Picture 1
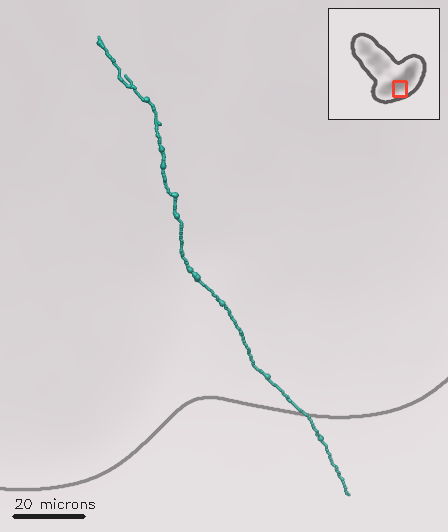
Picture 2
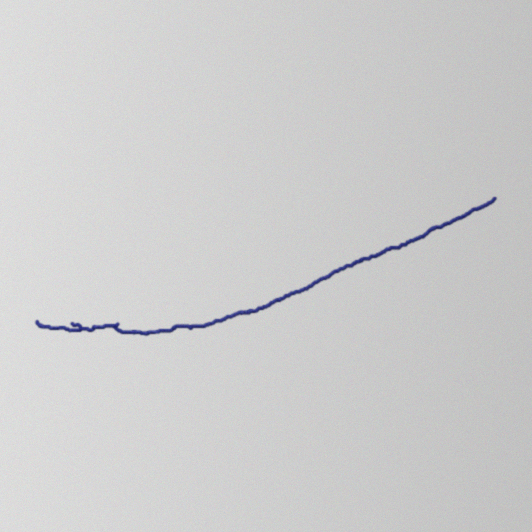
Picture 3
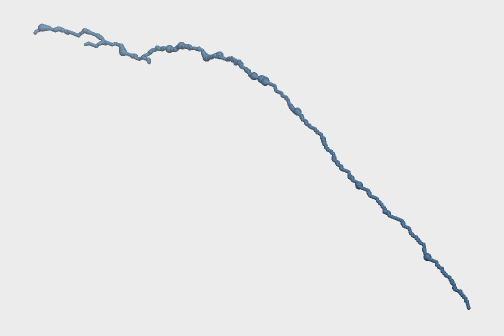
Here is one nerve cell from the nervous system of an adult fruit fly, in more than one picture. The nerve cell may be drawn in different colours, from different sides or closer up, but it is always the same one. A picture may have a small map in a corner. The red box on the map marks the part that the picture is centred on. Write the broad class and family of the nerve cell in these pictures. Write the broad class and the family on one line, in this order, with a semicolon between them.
sensory neuron entering the brain; class mechanosensory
